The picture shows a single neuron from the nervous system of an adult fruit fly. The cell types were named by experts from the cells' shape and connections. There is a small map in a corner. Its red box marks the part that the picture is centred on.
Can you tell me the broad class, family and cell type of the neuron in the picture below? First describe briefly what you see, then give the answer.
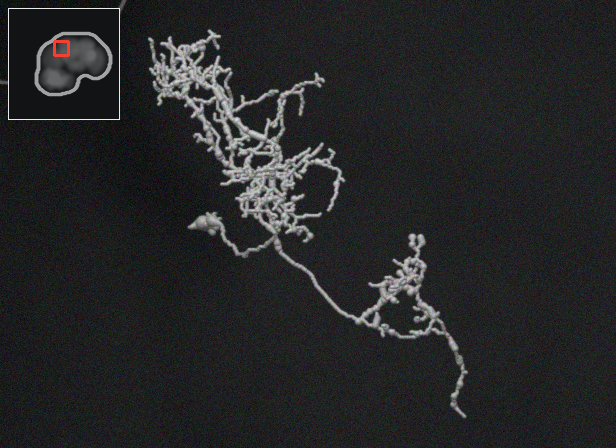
Dozens of branch ends can be seen. As drawn here it is about as wide as it is tall. It is a central-brain intrinsic neuron. The family is hemilineage VLPl2_posterior. Its cell type is LHAV2b2_a.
